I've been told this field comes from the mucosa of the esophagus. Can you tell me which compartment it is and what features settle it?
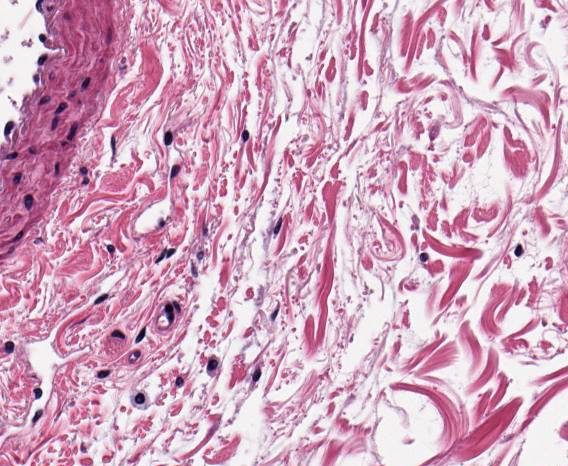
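Field: loose connective tissue. Wavy pink collagen bundles separated by clear spaces make up most of the field.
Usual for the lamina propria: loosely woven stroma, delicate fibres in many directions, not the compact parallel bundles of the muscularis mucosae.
Along the upper left edge: a compact band of more densely staining pink tissue. Nuclei more numerous on the left than on the right. No epithelium present.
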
